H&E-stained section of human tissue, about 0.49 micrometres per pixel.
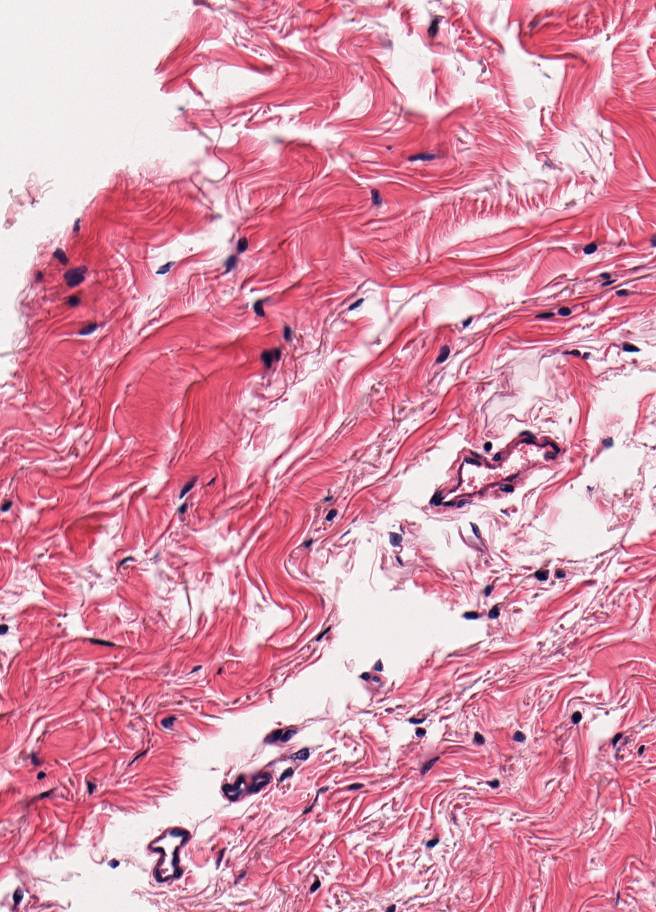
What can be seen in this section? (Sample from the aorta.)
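Collagen bundles wavy and folded, not straight. Thick bundles on the left; finer, looser fibres lower right. Nuclei sparse, small, dark, spindle or oval, scattered between bundles. Small thin-walled vessels with dark-lined lumens at centre right and lower left.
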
